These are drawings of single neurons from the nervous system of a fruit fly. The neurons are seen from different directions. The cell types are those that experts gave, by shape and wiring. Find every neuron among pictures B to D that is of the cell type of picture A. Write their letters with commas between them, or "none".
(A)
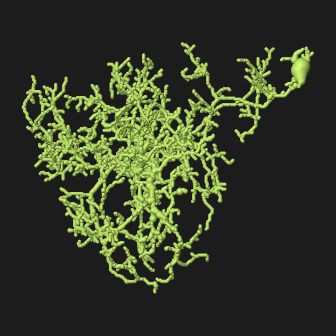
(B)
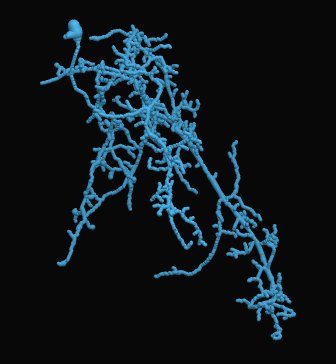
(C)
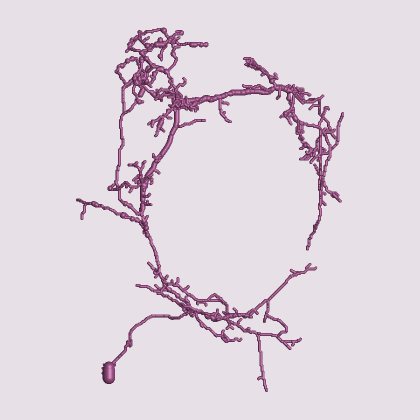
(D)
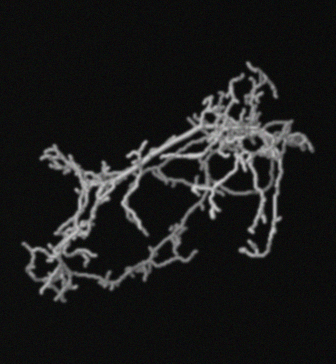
none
